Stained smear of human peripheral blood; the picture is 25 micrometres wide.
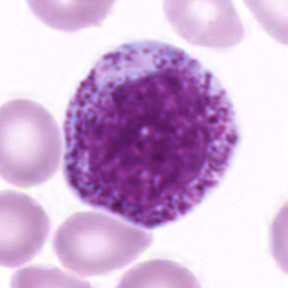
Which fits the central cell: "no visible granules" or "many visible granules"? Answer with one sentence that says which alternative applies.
It is many visible granules that the cytoplasm of this cell contains.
